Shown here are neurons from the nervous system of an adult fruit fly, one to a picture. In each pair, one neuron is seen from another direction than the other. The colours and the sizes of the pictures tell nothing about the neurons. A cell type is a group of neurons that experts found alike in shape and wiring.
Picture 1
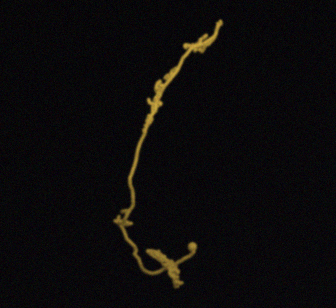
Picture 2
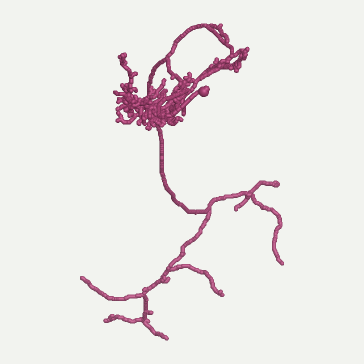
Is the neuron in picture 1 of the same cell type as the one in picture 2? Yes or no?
no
